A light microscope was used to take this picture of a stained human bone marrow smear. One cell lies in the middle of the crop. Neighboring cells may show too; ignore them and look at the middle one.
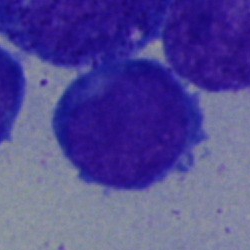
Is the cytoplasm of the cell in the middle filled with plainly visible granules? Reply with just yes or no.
No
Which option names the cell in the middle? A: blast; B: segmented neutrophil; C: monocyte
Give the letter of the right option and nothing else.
A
